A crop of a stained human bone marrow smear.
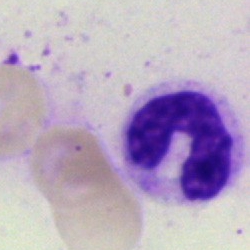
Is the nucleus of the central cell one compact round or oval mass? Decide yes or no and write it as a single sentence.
No, rather than one compact mass, the nucleus is drawn out into a curved band without separate lobes.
